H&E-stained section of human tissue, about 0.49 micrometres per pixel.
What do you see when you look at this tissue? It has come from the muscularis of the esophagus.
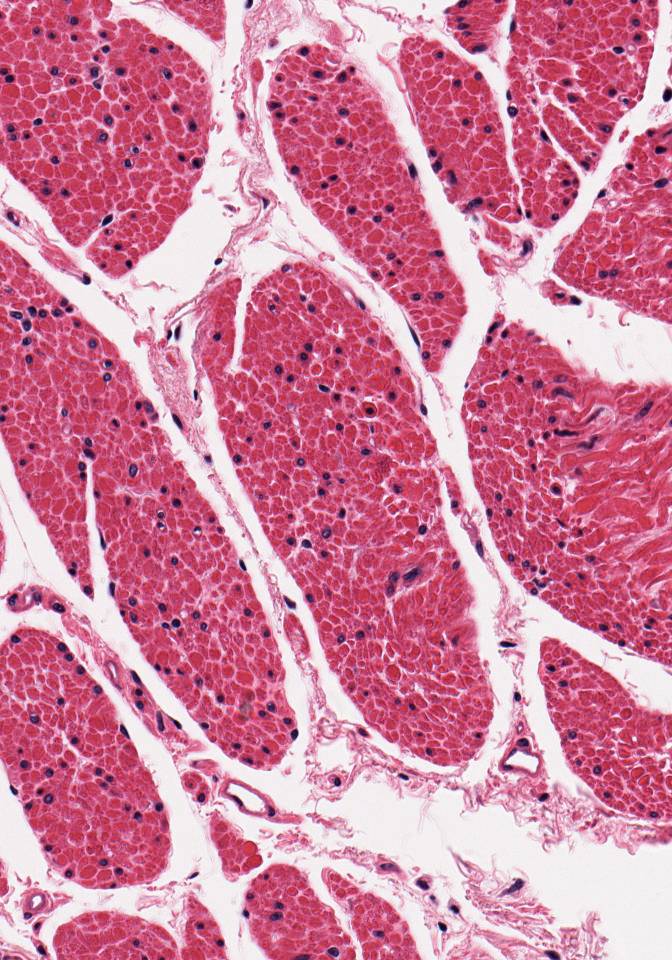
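The field consists of separate rounded and elongated bundles of muscle, mostly cut across, lying side by side with pale gaps between them. Within each bundle the muscle cells are small, closely packed polygonal profiles with pink-red cytoplasm. Dark, round nuclei are scattered sparsely, so most cell profiles show no nucleus. In the bundle at the right edge of mid-field, the muscle cells are cut lengthwise and run in wavy lines.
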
